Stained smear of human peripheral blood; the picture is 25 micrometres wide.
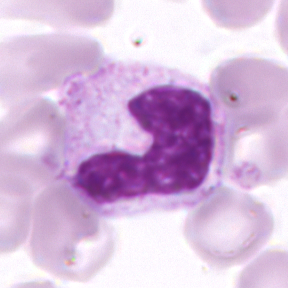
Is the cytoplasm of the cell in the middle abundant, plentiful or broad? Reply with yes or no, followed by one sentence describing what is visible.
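Yes. The cytoplasm is plentiful and pale pinkish-lilac.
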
